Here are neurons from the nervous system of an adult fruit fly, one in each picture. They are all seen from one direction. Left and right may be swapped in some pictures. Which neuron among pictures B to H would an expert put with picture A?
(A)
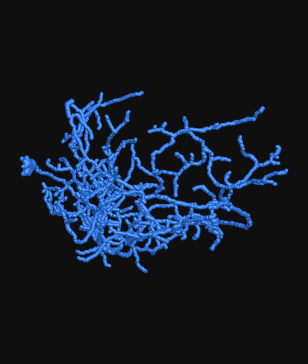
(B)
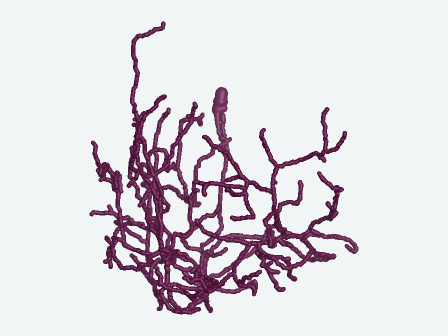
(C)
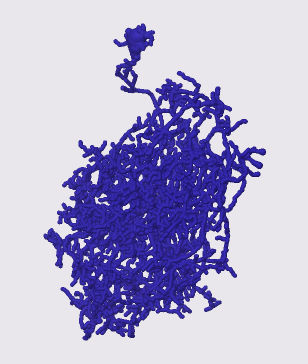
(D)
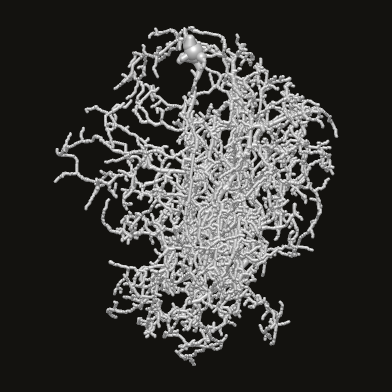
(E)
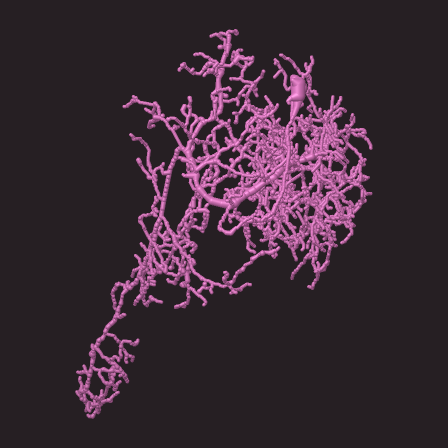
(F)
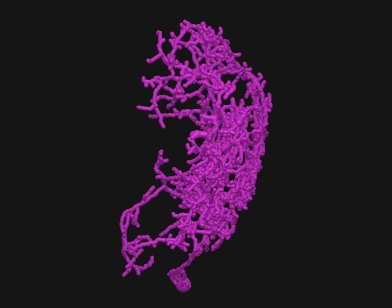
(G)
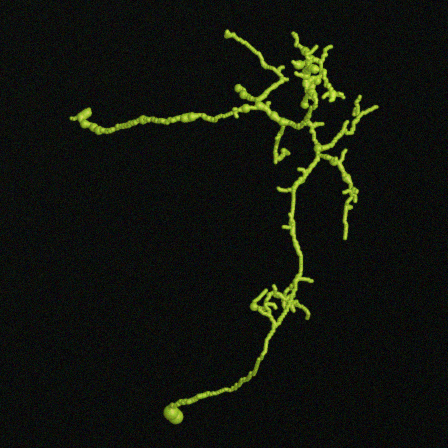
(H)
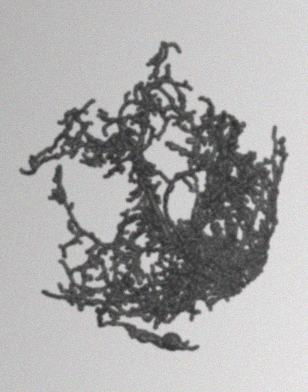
Picture B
